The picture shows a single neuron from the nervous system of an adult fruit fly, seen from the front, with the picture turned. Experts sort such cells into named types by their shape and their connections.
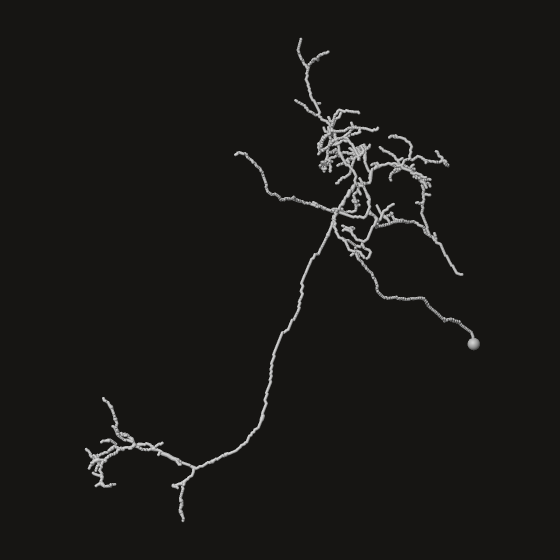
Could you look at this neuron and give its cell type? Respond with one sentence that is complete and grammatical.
This neuron carries the cell type designation CB4101.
